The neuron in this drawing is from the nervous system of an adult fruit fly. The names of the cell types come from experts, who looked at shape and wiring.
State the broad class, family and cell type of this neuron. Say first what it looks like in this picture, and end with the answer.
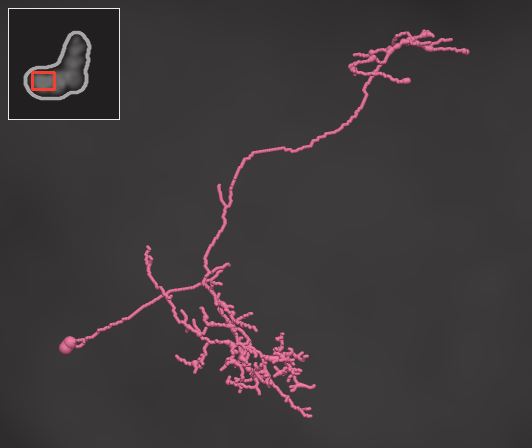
The cell body is at the lower left of the picture. Dozens of branch ends can be seen. It is a visual projection neuron. Its family is LC. It is of cell type LC34.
